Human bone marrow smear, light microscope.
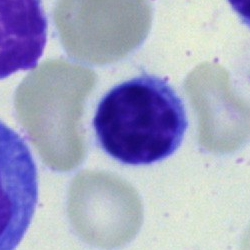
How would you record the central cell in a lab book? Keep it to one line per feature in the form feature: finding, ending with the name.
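Outline: round, almost a circle
Chromatin: dense, dark purple, a few faint paler streaks
Cytoplasm: just a thin blue rim, mostly along the upper right
Top edge: a small tuft sticking out
Verdict: lymphocyte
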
